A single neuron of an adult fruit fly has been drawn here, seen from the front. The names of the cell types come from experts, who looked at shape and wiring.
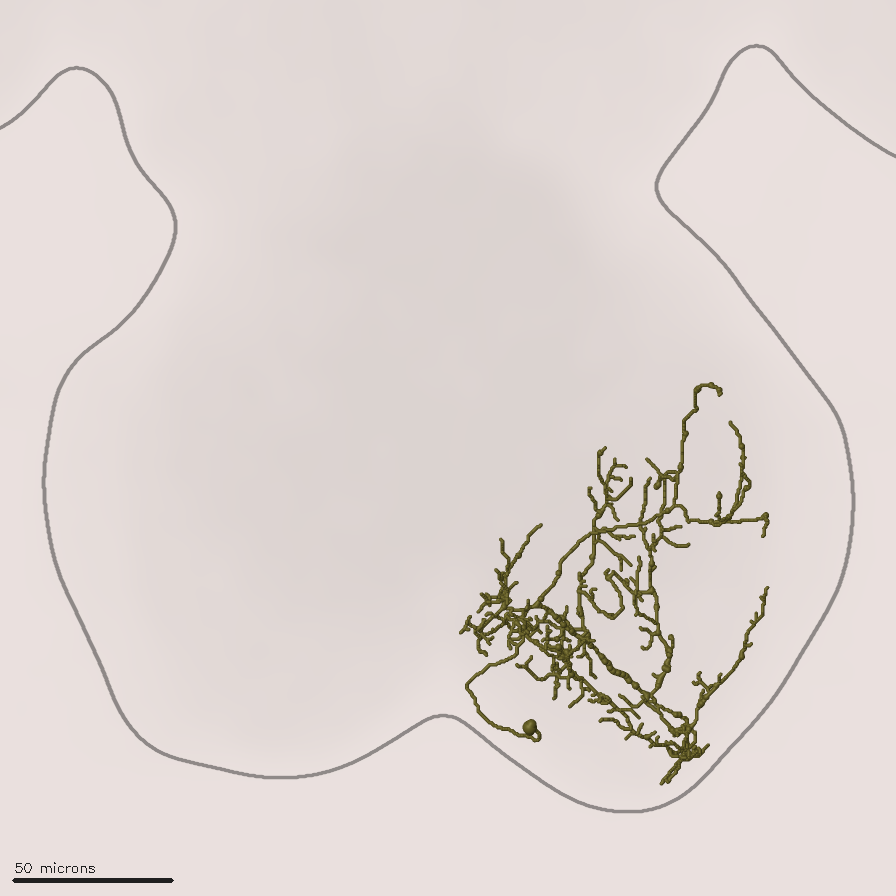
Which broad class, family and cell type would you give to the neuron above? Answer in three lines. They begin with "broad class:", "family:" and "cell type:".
broad class: nerve-cord intrinsic neuron
family: hemilineage 04B
cell type: IN04B100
